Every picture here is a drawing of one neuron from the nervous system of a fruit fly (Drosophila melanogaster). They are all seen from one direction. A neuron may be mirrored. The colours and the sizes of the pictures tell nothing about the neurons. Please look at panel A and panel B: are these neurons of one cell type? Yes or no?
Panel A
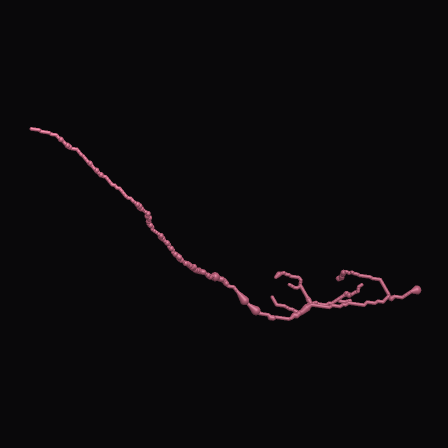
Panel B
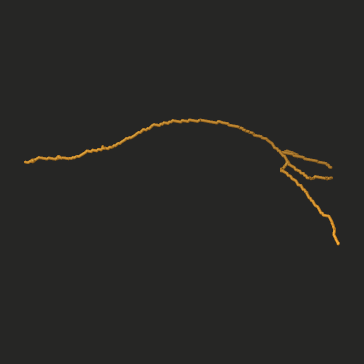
yes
